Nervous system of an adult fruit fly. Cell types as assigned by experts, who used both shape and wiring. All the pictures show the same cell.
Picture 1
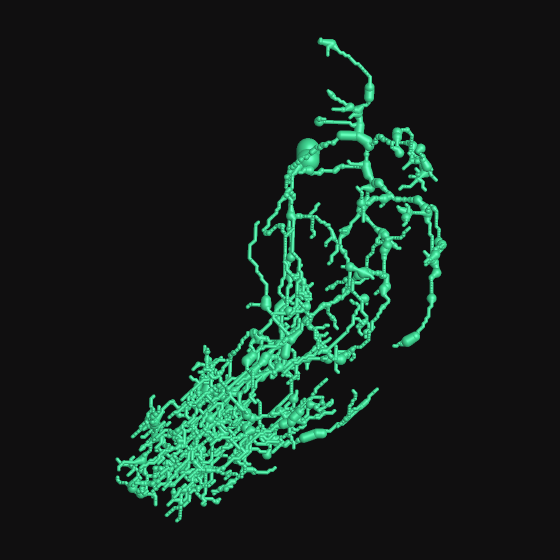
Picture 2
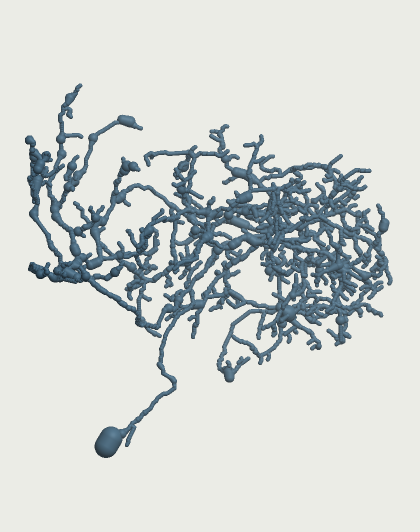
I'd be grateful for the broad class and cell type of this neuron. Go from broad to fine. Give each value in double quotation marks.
"central-brain intrinsic neuron", "PVLP079"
